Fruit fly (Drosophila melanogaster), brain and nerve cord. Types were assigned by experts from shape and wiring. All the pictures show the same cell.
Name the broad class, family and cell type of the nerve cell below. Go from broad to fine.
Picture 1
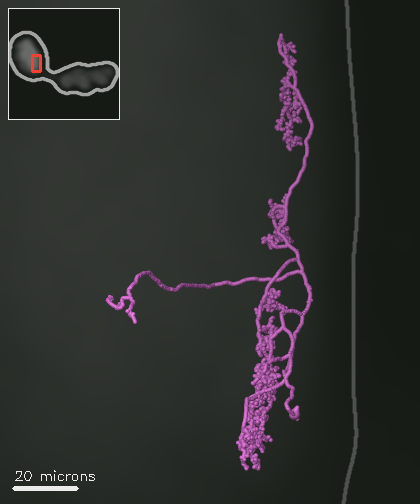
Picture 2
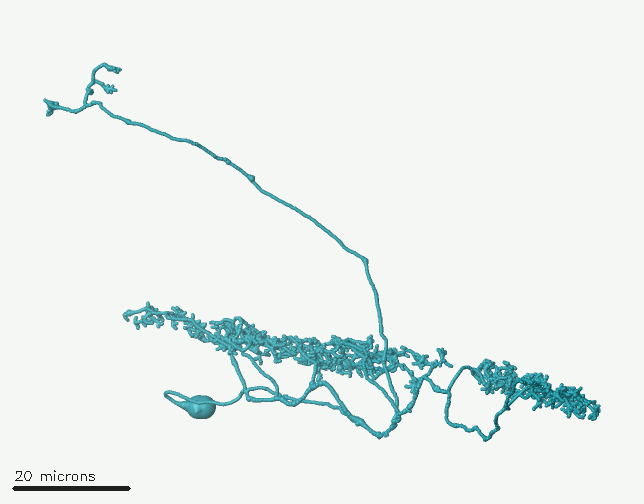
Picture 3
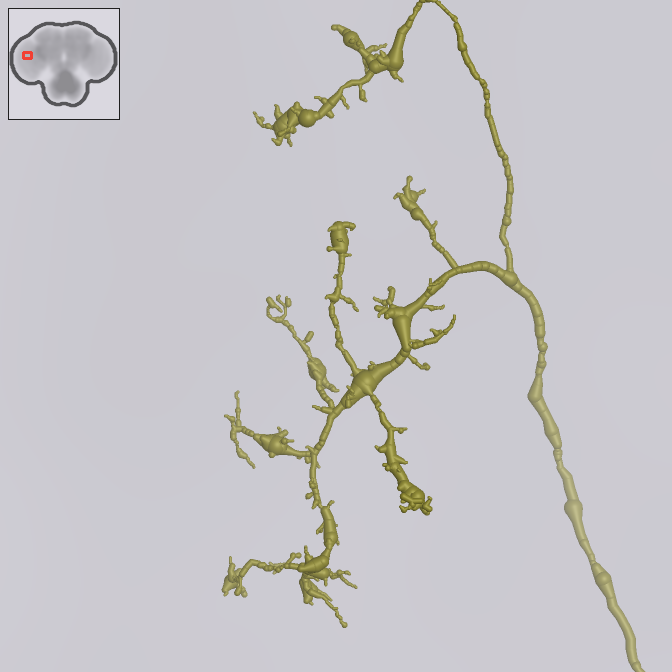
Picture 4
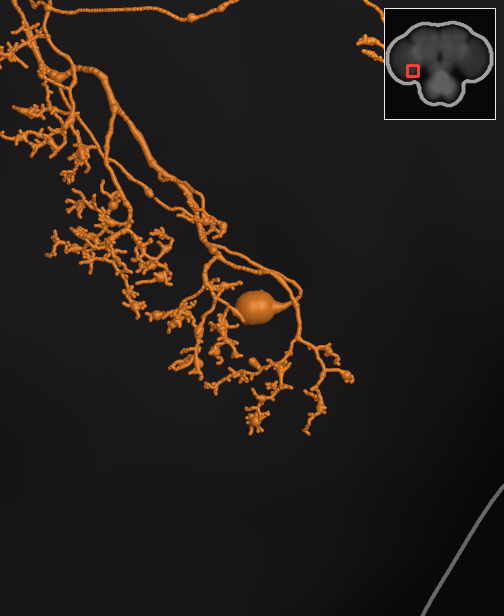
optic-lobe intrinsic neuron; Tlp; Tlp14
